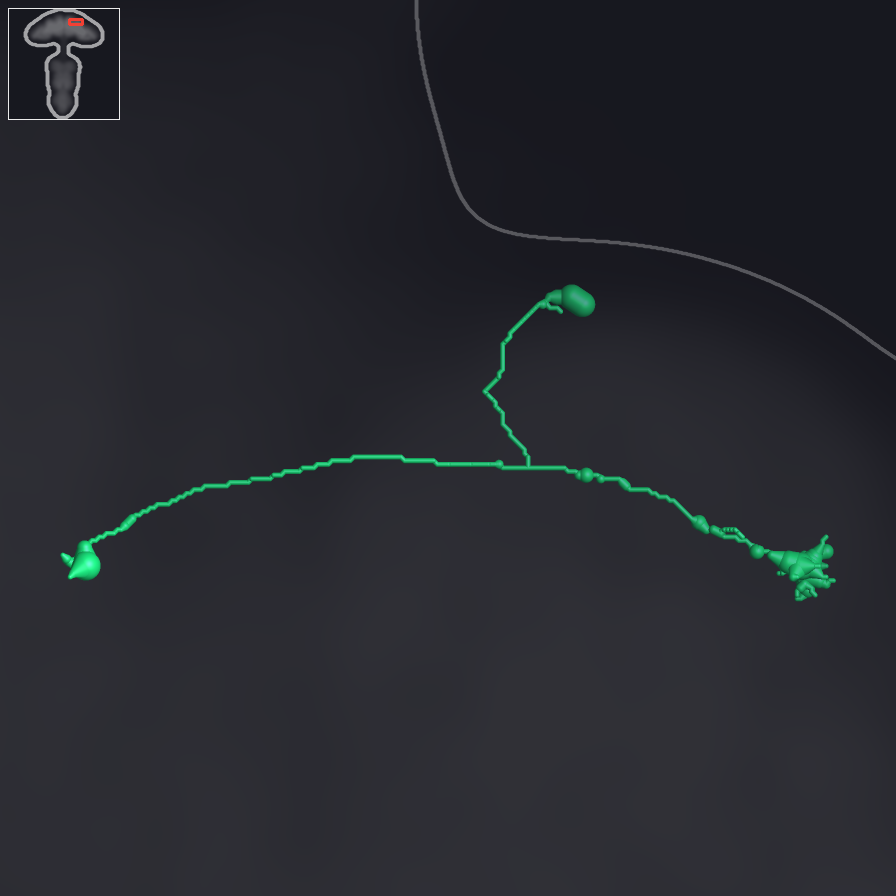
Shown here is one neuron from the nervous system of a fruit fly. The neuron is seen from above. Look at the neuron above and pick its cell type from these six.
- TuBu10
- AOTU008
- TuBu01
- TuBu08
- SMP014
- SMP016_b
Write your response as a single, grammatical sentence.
The neuron is of cell type TuBu08.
